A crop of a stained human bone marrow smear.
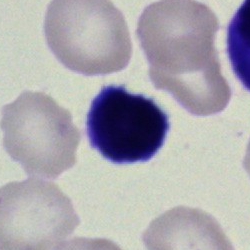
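Lymphocyte, central cell, stained bone marrow smear. Outline roughly round, edge slightly uneven. Whole cell a uniform, very dark purple-blue. Chromatin dense, almost no visible internal pattern. No distinct pale rim of cytoplasm around the dark mass.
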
